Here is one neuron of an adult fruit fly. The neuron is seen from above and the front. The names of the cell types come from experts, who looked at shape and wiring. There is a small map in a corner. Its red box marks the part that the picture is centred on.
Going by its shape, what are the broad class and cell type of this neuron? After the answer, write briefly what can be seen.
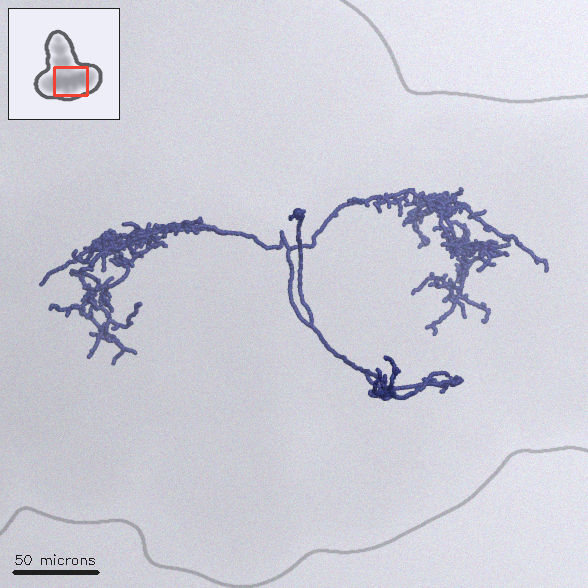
Its broad class is central-brain intrinsic neuron. The cell type is PLP132. By the scale bar it is about 300 microns wide in this view. The picture shows dozens of branch ends.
